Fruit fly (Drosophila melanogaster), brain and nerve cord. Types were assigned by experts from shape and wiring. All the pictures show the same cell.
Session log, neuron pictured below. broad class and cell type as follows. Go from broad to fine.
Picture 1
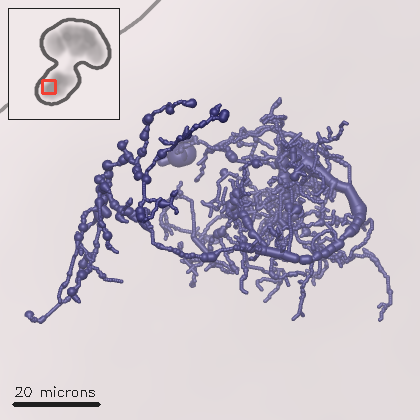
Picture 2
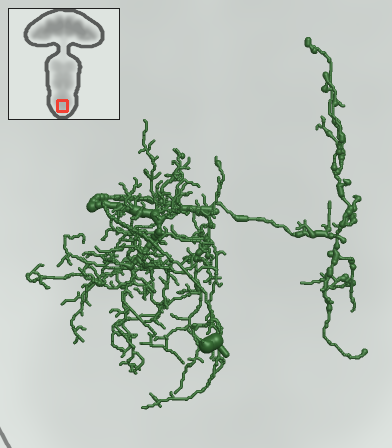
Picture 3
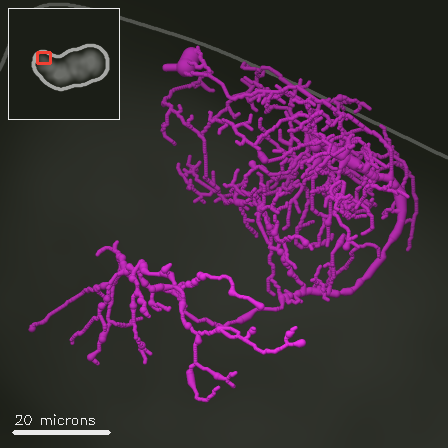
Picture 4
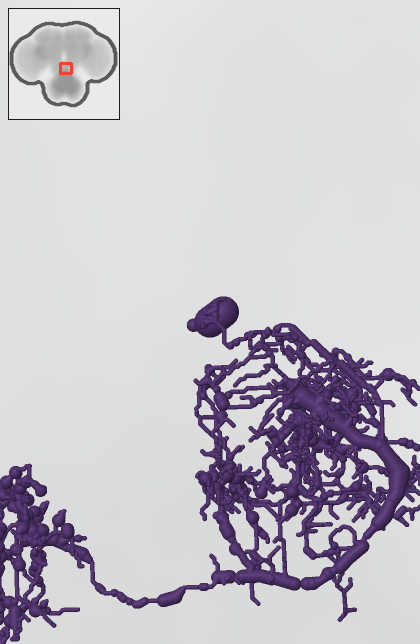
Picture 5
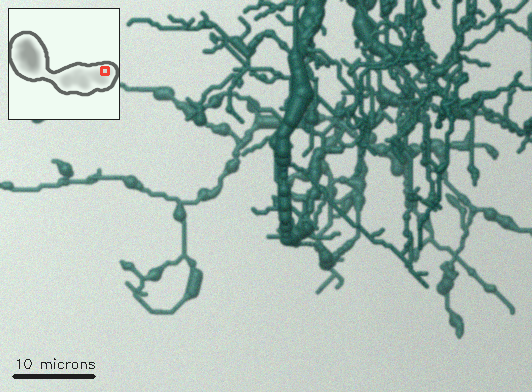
nerve-cord intrinsic neuron; INXXX315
